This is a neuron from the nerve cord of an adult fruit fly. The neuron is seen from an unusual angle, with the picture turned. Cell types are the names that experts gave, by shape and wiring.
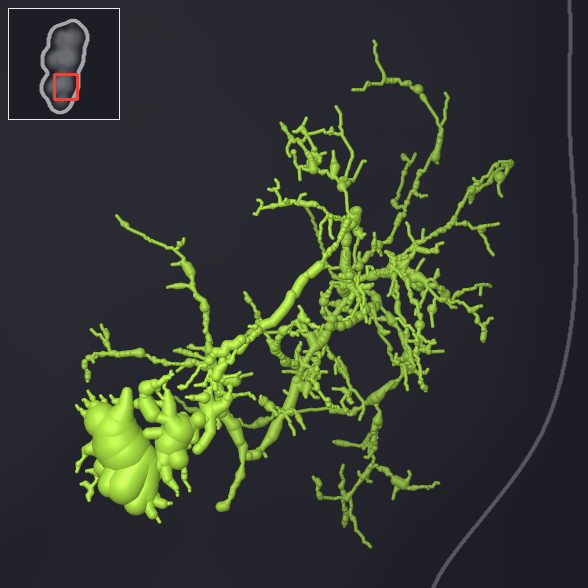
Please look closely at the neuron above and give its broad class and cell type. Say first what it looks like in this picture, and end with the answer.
The picture shows more than a hundred branch ends. In this view it is about as wide as it is tall. This is a motor neuron of the nerve cord. Its cell type is Acc. tr flexor MN.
